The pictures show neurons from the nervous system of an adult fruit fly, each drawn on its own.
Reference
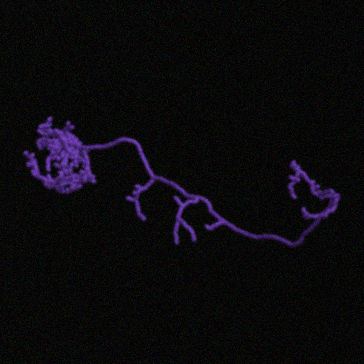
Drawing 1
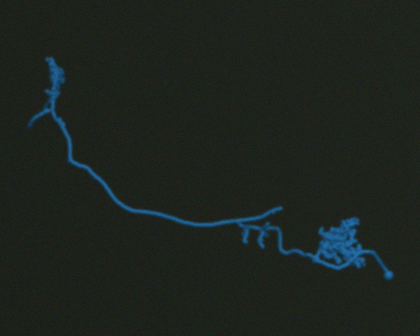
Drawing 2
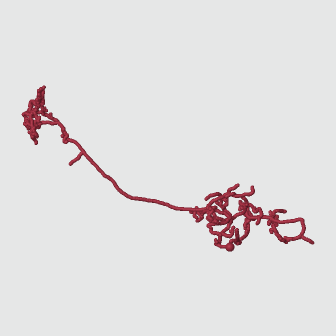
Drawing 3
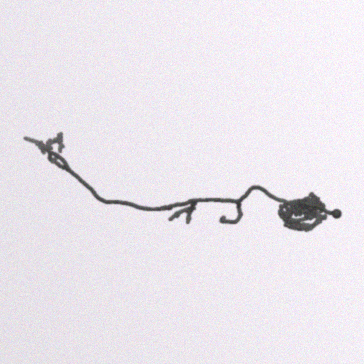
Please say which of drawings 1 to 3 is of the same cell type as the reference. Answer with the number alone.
3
